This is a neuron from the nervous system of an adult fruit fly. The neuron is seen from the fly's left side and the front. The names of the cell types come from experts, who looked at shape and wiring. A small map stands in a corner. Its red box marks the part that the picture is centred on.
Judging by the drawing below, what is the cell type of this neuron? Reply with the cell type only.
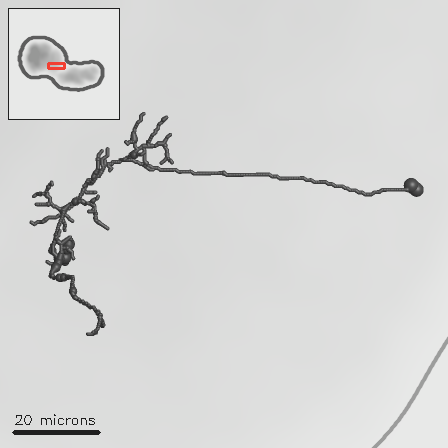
C2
